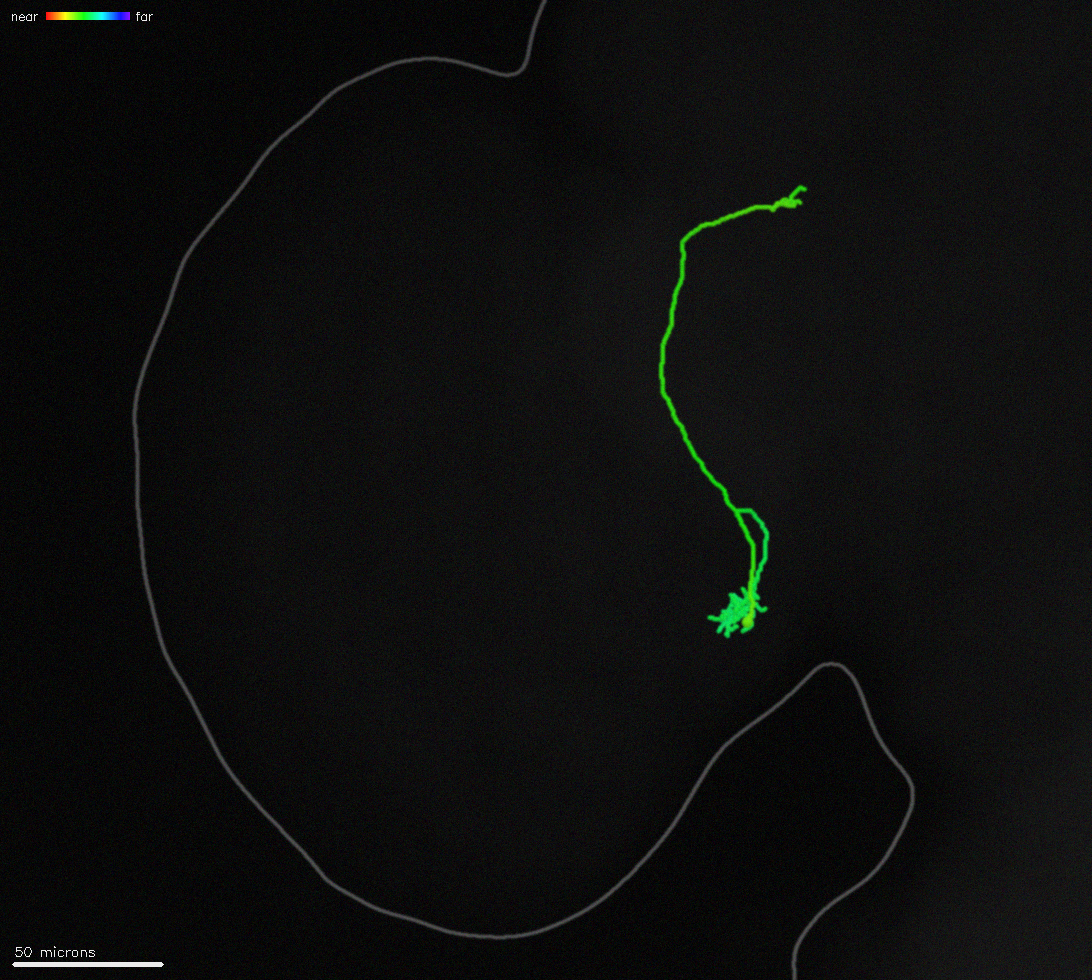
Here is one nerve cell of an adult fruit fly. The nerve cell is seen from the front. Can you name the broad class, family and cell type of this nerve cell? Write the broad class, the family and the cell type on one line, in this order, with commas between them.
visual projection neuron, LC, LC30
